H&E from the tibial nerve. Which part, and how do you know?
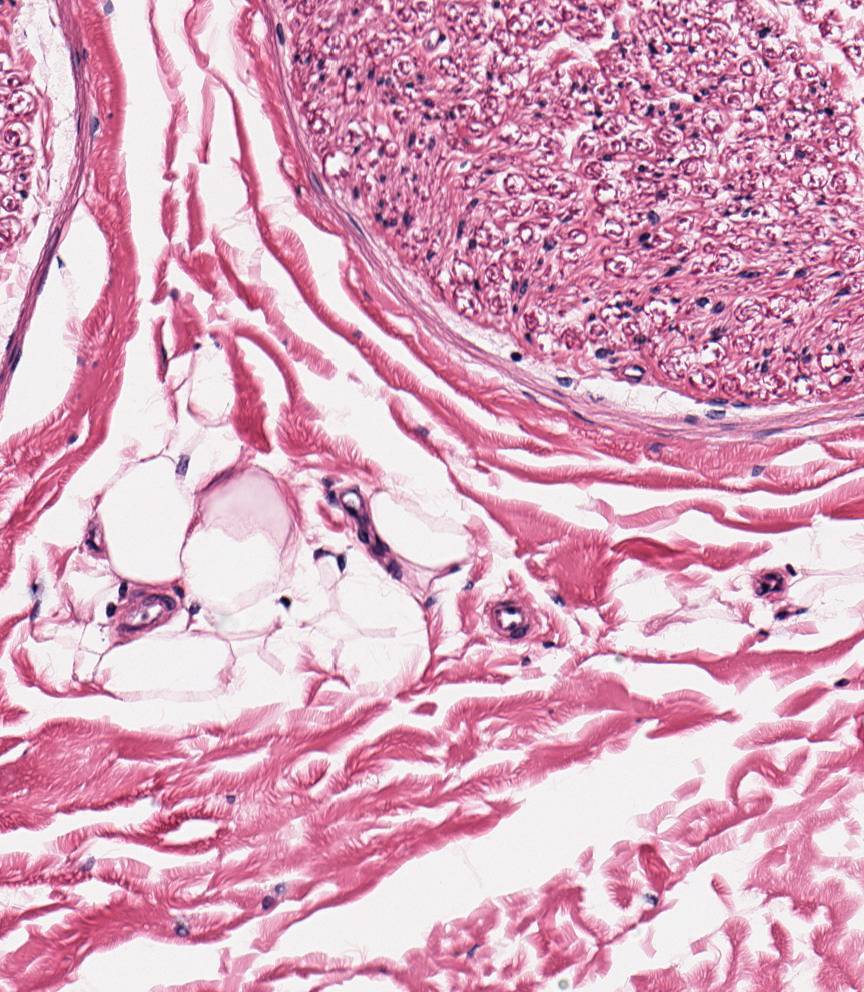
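The field shows epineurium: outside a large rounded, compact bundle of fibres in the upper right, the stroma consists of wavy eosinophilic collagen bundles with very few nuclei. A second similar bundle is cut off at the upper left margin.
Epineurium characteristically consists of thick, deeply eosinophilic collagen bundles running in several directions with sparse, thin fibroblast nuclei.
White clefts from processing separate the collagen bundles throughout the lower half.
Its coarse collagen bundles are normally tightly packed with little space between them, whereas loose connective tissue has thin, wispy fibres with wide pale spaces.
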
